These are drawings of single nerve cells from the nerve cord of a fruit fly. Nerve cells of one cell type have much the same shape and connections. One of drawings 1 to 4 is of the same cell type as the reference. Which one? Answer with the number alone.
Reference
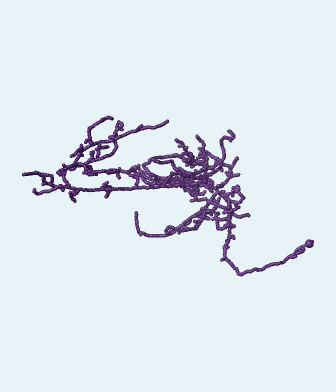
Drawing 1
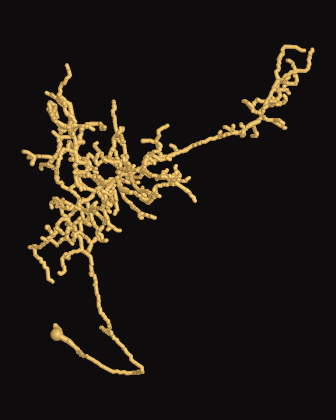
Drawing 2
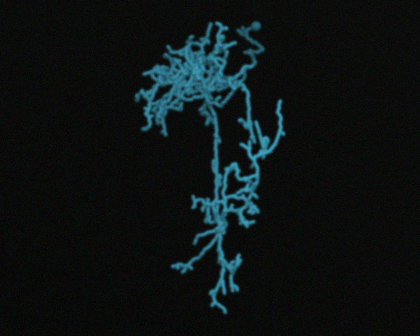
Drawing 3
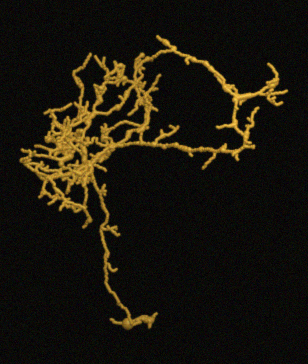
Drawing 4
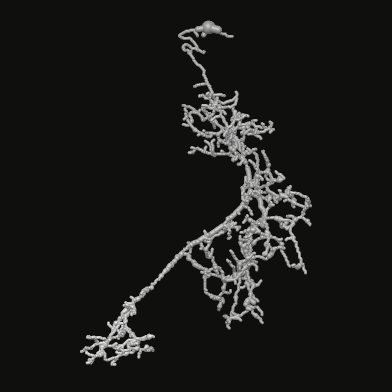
2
